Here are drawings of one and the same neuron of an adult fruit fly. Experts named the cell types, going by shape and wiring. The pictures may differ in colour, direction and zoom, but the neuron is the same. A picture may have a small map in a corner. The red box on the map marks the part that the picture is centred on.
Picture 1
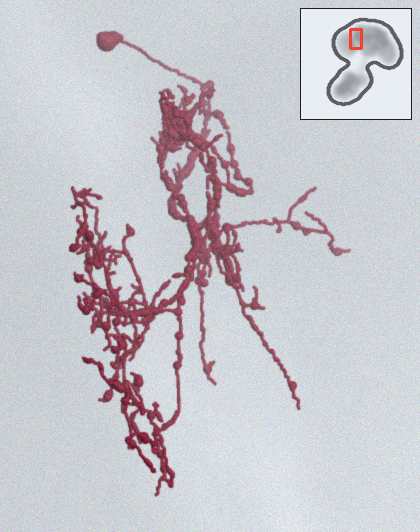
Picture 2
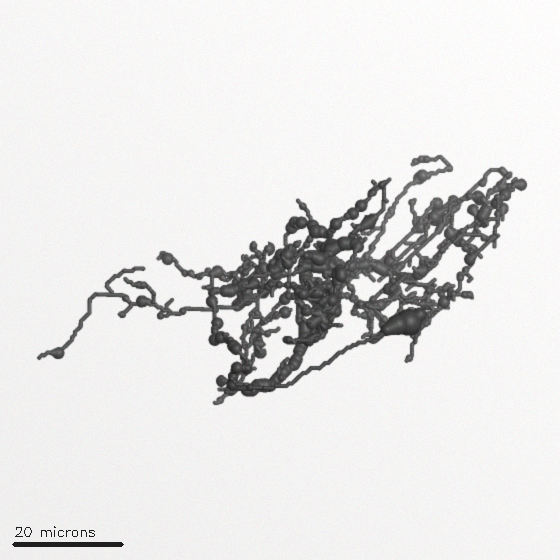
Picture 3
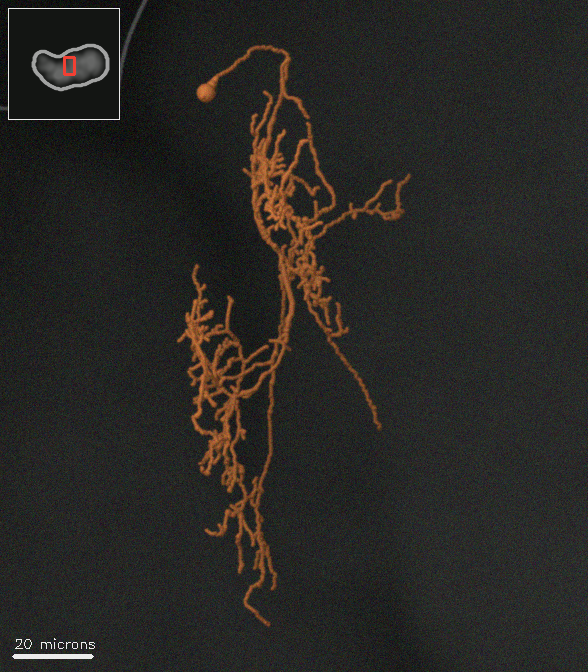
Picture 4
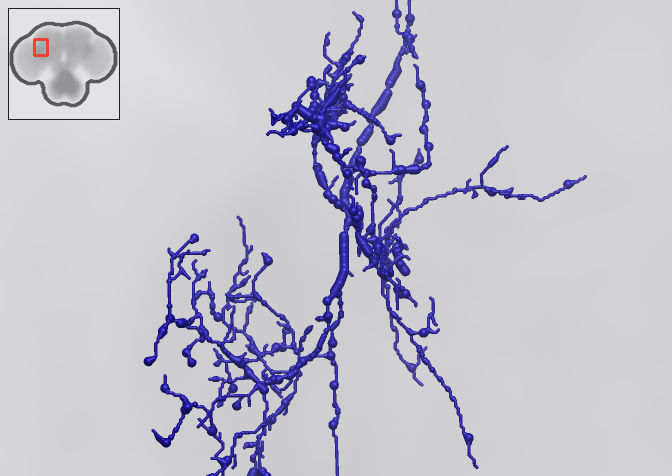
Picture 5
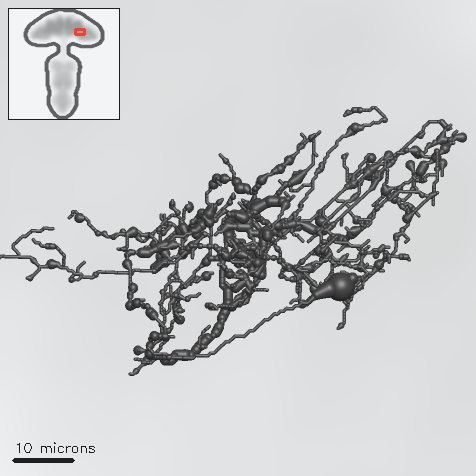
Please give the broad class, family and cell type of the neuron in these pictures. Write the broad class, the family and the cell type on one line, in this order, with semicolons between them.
visual projection neuron; hemilineage SLPpl2; LoVP36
